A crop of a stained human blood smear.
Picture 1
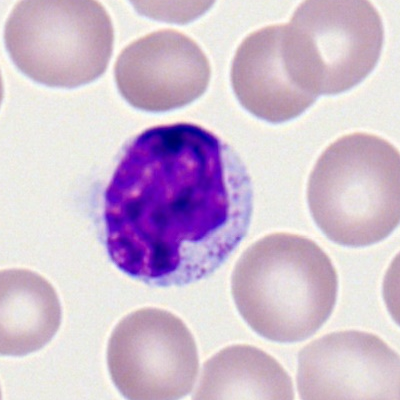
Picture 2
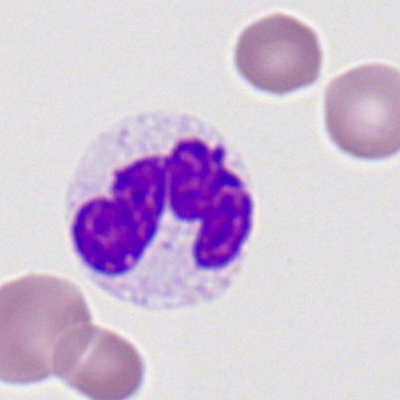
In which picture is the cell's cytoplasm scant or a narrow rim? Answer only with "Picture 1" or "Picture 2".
Picture 1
